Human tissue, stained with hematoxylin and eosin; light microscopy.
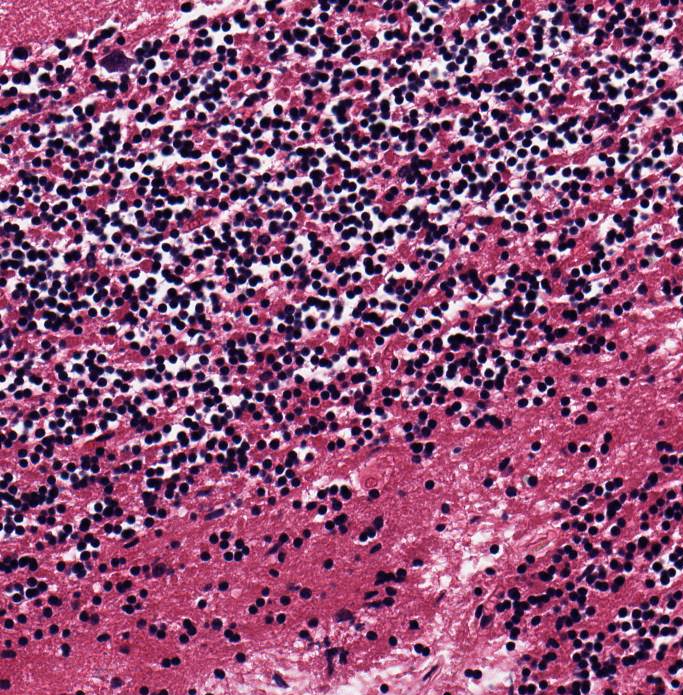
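Cerebellum. Upper two-thirds: dense sheet of closely packed nuclei, small, round, uniform, darkly stained, almost no visible cytoplasm. Lower part: paler pink band, far fewer nuclei, fine fibrillary texture, small round nuclei lying singly. No epithelium, glands or lumina anywhere in field.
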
